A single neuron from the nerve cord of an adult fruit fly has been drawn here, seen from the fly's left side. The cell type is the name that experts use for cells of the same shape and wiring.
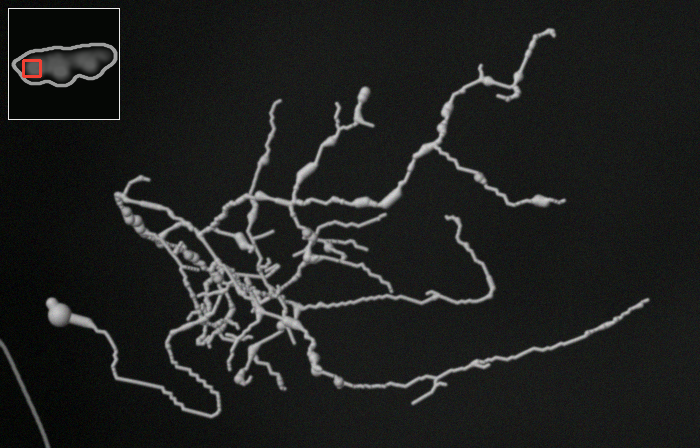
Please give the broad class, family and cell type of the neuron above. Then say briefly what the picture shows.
This is a nerve-cord intrinsic neuron. Its family is hemilineage 13A. Its cell type is IN13A071. Dozens of branch ends can be seen. As drawn here it is wider than it is tall.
